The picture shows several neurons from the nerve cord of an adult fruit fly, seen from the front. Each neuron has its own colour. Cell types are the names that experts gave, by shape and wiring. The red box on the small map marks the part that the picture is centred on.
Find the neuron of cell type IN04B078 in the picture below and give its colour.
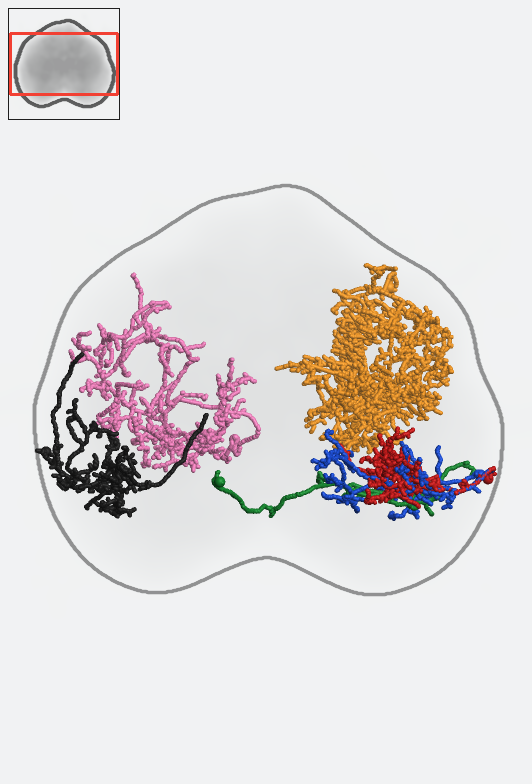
pink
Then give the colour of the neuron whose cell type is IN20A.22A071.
black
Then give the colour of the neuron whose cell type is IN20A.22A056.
blue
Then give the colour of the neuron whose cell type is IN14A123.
green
